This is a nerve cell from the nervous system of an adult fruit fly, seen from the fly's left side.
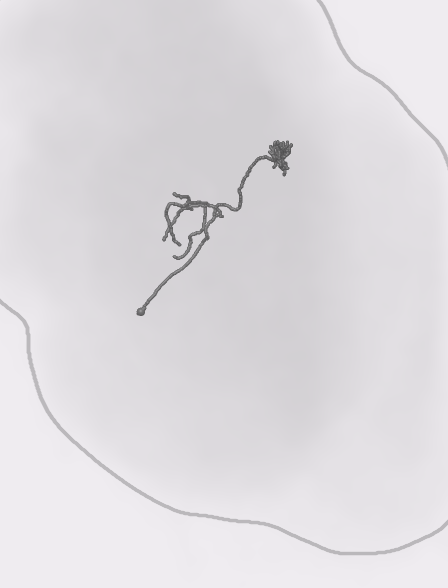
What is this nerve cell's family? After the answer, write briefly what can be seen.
The family is LC. It is a visual projection neuron. In this view it is about as wide as it is tall.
